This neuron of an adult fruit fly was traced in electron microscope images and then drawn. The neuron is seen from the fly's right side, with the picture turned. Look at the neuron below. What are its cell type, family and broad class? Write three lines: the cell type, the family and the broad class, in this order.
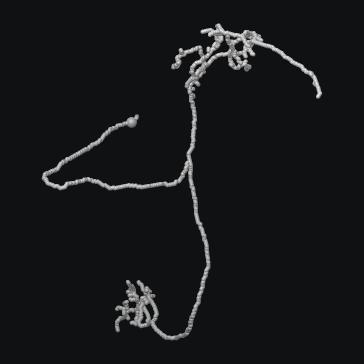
FB9C
hemilineage SIPp1
central-brain intrinsic neuron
